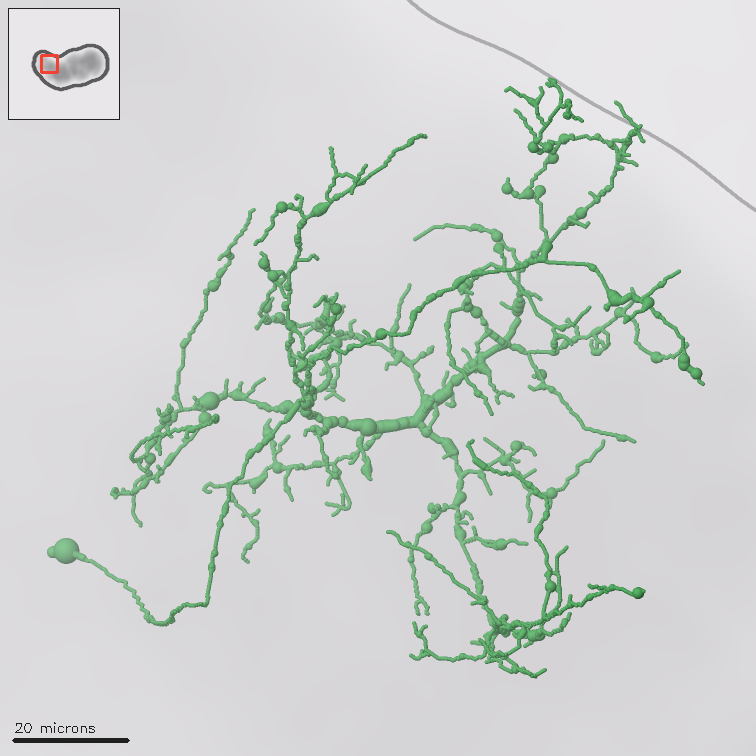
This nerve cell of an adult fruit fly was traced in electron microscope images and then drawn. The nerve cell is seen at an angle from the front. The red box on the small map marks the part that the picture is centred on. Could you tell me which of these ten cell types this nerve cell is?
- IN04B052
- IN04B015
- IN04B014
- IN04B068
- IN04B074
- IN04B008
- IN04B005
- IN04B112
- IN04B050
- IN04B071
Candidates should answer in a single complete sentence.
This nerve cell belongs to the cell type IN04B052.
